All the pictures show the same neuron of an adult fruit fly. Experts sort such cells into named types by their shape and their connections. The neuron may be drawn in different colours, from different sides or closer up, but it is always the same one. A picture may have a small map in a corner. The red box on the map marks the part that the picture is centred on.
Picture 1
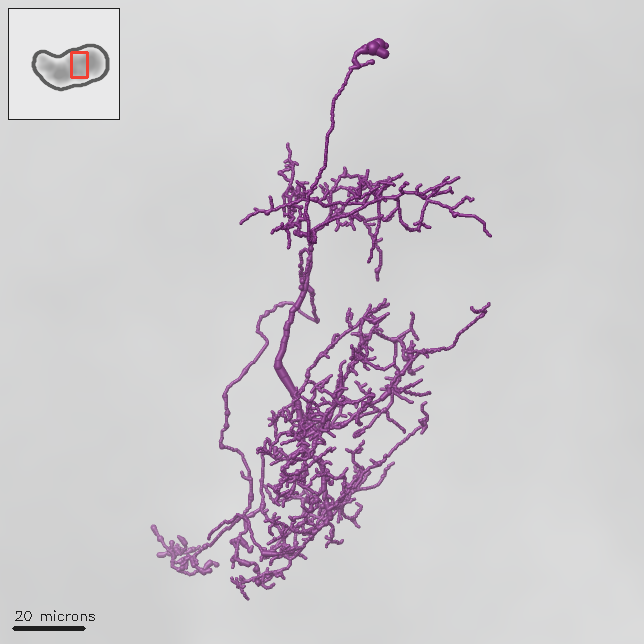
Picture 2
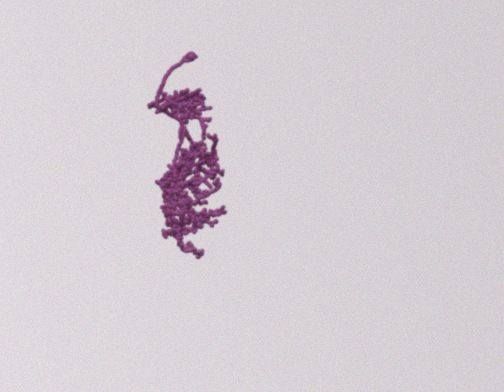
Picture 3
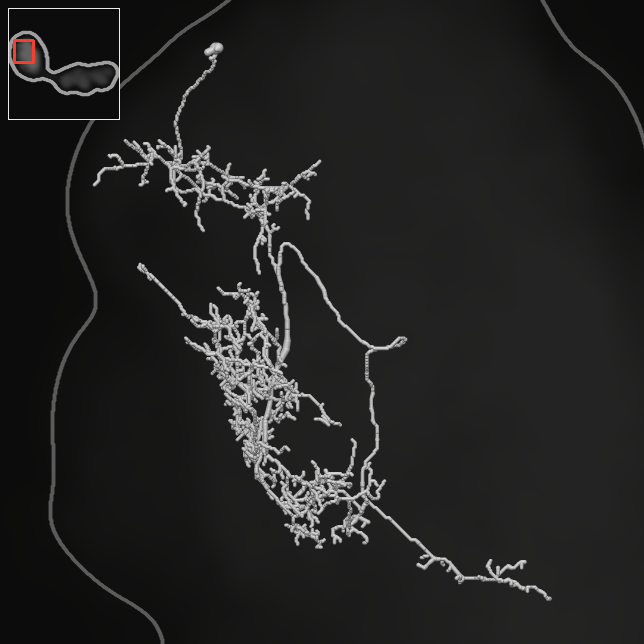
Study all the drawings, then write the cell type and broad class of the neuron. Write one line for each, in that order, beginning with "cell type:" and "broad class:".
cell type: LAL011
broad class: central-brain intrinsic neuron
